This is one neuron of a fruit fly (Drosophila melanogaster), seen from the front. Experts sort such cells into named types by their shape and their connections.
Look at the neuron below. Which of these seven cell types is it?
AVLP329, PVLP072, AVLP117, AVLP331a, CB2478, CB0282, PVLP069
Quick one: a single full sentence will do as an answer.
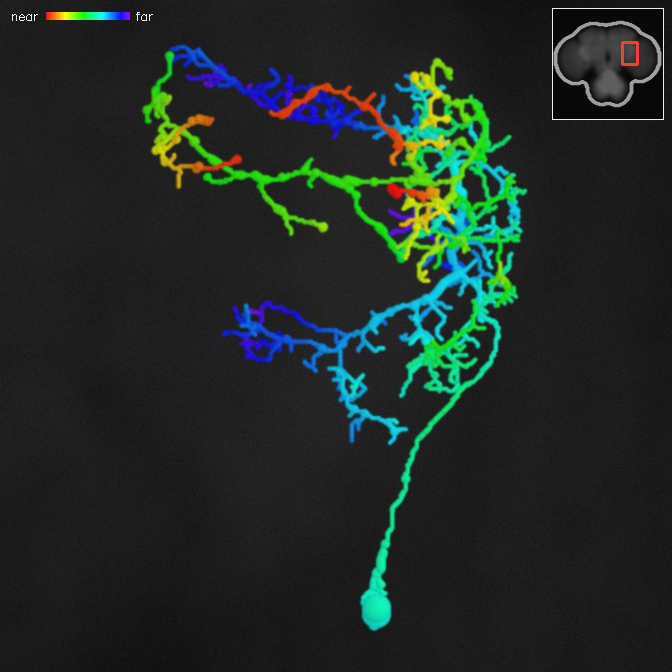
This neuron is an instance of the cell type AVLP331a.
